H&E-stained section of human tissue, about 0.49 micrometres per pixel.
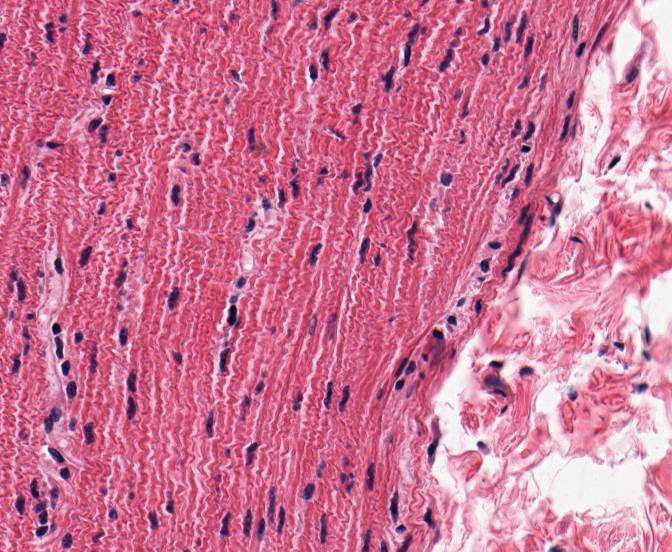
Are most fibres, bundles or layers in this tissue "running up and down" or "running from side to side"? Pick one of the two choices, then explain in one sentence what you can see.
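Running up and down. The fibres run roughly from top to bottom of the field, parallel to one another.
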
